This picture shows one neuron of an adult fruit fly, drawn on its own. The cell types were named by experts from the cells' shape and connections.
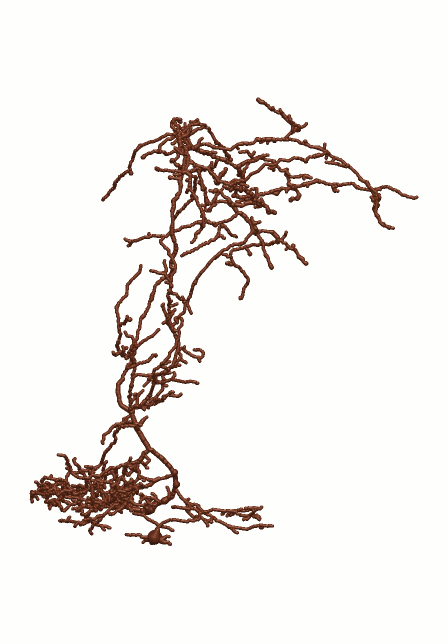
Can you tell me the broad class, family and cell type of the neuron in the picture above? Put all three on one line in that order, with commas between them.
nerve-cord intrinsic neuron, hemilineage 10B, IN10B023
